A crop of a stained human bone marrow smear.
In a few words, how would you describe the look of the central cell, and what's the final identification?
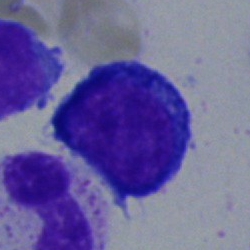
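Nucleus fills almost the whole cell; cytoplasm only a thin rim. Rim deep blue. Chromatin finely textured, faint mottling only, no coarse clumps. Small tail-like projection from bottom edge of cell. Proerythroblast.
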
